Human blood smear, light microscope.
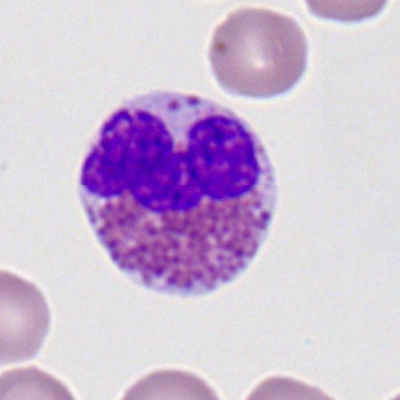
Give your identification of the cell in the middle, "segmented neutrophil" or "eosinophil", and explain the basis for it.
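Eosinophil, not segmented neutrophil.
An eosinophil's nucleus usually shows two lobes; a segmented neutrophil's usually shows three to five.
Nucleus here: two lobes, lying across the upper part of the cell.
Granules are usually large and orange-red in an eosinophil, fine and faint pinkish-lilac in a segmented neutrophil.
Cytoplasm here: packed with coarse, not fine, reddish-pink granules, most of them below the nucleus.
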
